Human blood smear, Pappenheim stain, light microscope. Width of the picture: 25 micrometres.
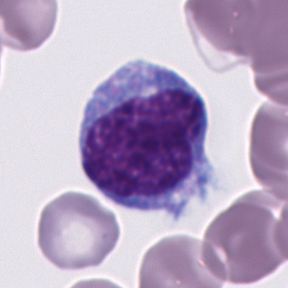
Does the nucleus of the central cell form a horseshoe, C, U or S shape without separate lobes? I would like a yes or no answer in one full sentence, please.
No, its nucleus is not drawn out; it is one compact round or oval mass.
